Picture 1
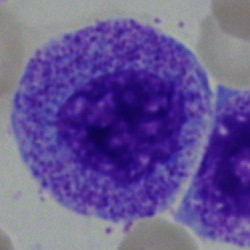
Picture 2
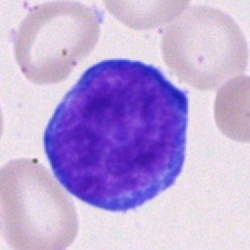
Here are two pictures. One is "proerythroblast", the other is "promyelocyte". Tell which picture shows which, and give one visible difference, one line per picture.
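Picture 1 is a promyelocyte. The cytoplasm is packed with numerous purple granules.
Picture 2 is a proerythroblast. No granules are visible in the cytoplasm.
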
